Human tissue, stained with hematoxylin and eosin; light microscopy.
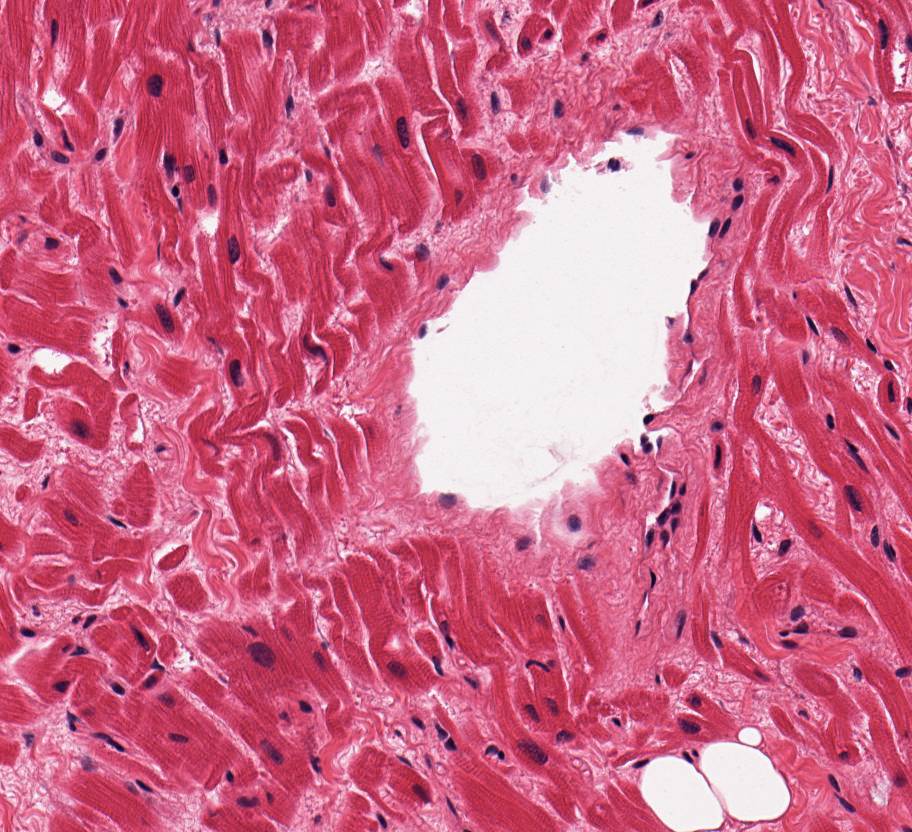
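Atrial appendage of the heart. Muscle fibres each hold a single, oval, central nucleus, and many follow a wavy course. In the right half, fibres run mainly top to bottom. Two small round empty spaces sit side by side at the bottom edge, right of centre.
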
